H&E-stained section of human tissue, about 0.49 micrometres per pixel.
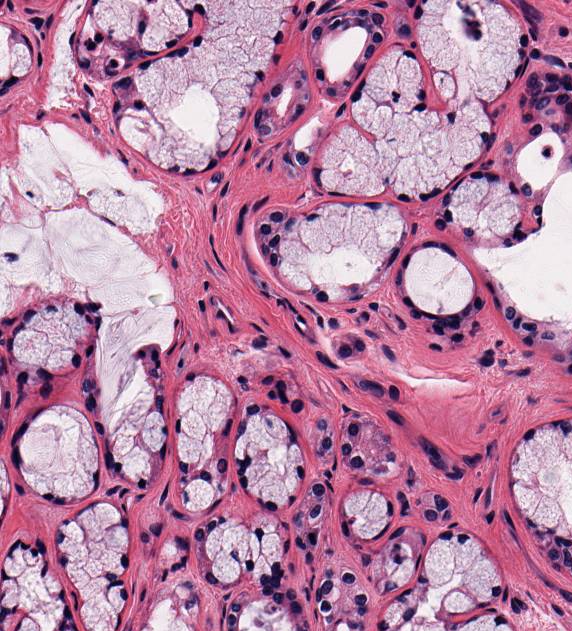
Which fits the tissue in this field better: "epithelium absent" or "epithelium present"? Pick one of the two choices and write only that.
Epithelium present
